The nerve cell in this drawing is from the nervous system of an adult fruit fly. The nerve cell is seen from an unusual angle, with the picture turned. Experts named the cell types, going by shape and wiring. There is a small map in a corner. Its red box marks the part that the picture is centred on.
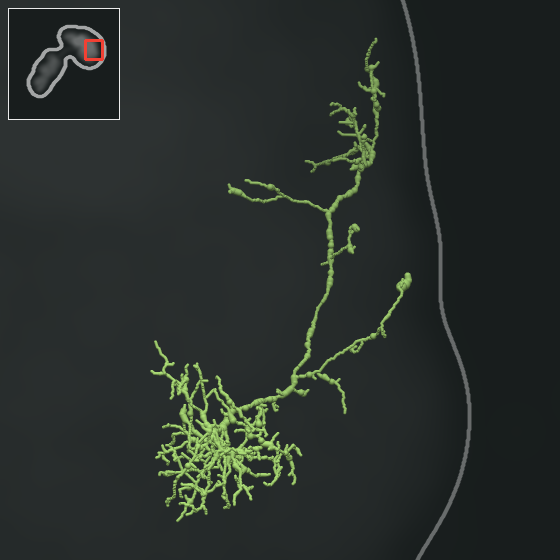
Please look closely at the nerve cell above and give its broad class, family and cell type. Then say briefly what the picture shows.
Its broad class is central-brain intrinsic neuron. The family is hemilineage SLPad1_anterior. The cell type is LH008m. Dozens of branch ends can be seen. As drawn here it is taller than it is wide.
